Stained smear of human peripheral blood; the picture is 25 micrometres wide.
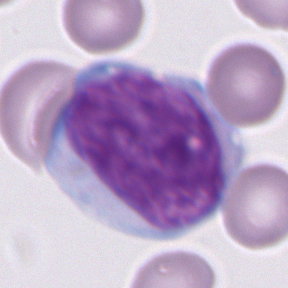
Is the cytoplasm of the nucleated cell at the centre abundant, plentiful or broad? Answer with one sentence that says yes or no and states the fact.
No, what surrounds the nucleus is just a narrow rim of cytoplasm.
